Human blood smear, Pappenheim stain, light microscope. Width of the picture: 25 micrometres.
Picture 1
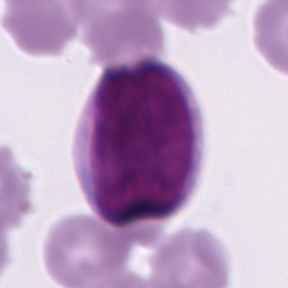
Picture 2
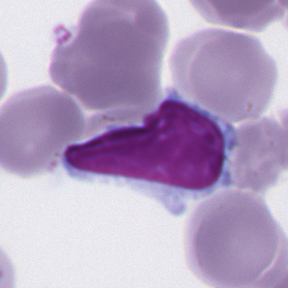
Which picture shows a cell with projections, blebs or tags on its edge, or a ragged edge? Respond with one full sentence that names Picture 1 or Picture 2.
Rough is the outline of the cell in picture 2.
